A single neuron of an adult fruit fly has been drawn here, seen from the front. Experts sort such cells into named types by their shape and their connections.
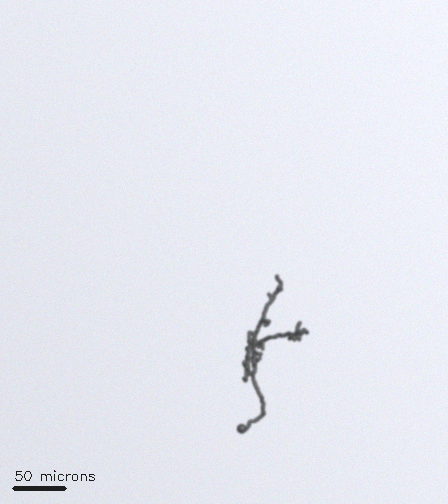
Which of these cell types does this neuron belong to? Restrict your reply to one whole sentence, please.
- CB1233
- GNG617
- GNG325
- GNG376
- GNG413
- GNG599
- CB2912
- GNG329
This neuron is an instance of the cell type GNG329.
